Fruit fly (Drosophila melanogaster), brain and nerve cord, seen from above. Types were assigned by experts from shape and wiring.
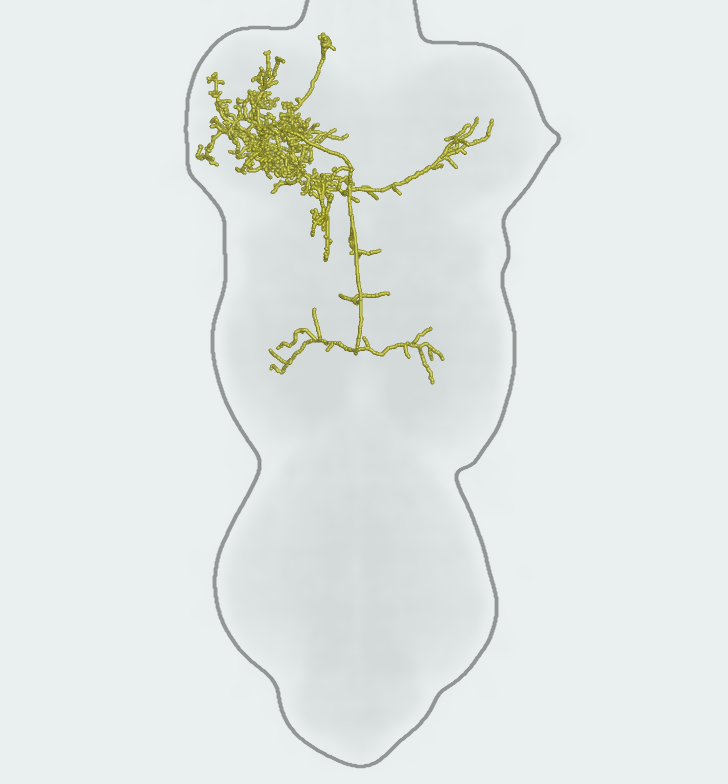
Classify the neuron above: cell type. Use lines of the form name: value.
cell type: IN07B007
